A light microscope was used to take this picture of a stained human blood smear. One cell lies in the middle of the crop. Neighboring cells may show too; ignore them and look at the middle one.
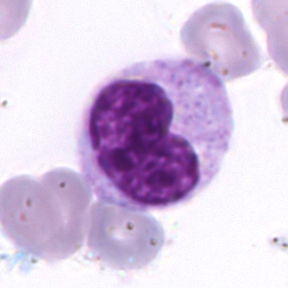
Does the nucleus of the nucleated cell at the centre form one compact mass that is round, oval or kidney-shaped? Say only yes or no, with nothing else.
Yes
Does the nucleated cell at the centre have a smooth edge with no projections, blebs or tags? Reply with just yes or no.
Yes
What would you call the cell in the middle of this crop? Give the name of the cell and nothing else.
metamyelocyte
